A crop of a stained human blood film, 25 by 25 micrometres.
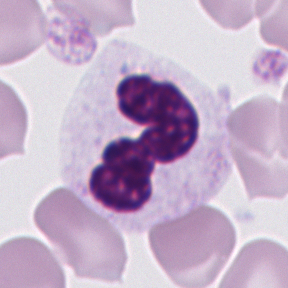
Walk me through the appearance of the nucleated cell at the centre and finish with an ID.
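The cytoplasm is abundant and pale lilac-pink, with fine lilac granules scattered sparsely through it. It contains no vacuoles. No nucleoli are visible in the nucleus. The cell is a segmented neutrophil.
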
